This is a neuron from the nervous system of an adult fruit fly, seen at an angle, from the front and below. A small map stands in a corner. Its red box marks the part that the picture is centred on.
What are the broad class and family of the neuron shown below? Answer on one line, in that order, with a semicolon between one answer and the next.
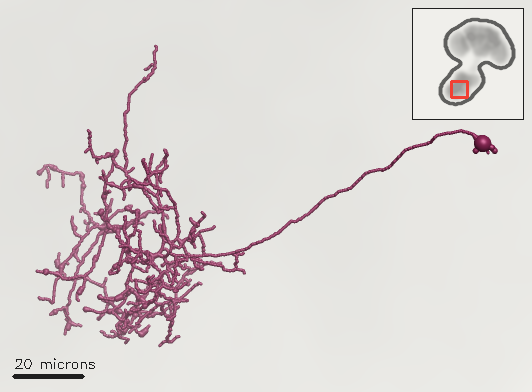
nerve-cord intrinsic neuron; hemilineage 13B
